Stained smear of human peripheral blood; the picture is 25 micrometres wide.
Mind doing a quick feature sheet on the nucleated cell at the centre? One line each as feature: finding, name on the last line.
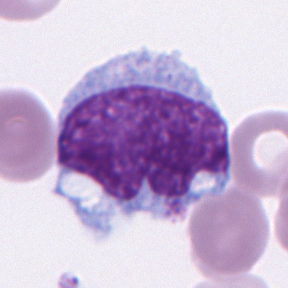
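Nuclear size: about 15 by 10 micrometres, spanning nearly the full width of the cell
Nuclear notch: in the middle of the lower edge
Vacuoles: clear ones in the cytoplasm beneath the nucleus
Granules: a few fine purplish ones in the cytoplasm at the lower right
This cell: monocyte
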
